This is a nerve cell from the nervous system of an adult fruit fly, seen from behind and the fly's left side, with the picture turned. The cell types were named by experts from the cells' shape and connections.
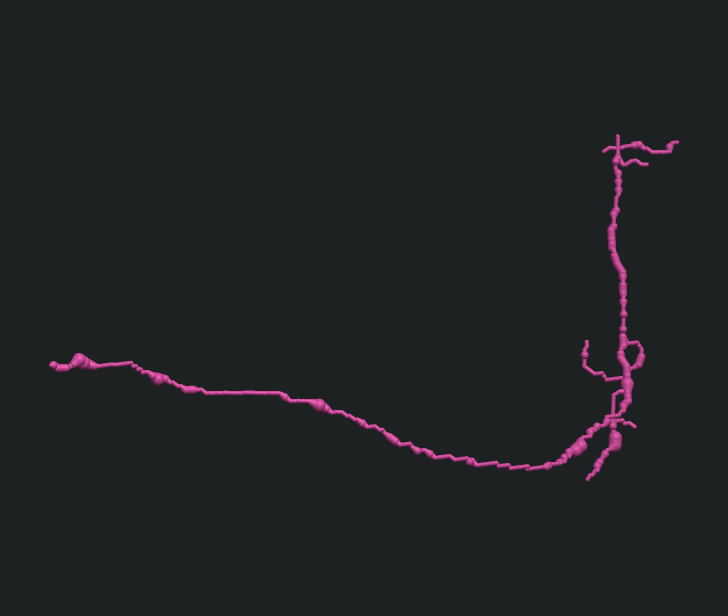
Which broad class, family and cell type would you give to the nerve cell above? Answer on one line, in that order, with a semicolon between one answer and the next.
sensory neuron entering the nerve cord; class mechanosensory tactile; SNta37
